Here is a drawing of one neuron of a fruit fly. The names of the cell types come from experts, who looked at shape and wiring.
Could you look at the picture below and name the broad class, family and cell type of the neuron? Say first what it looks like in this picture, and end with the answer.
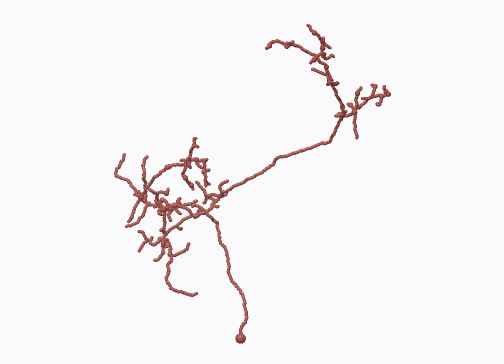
The cell body can be seen at the bottom of the picture. Dozens of branch ends can be seen. Its broad class is central-brain intrinsic neuron. Its family is hemilineage DM6_posterior. It is of cell type CB1556.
